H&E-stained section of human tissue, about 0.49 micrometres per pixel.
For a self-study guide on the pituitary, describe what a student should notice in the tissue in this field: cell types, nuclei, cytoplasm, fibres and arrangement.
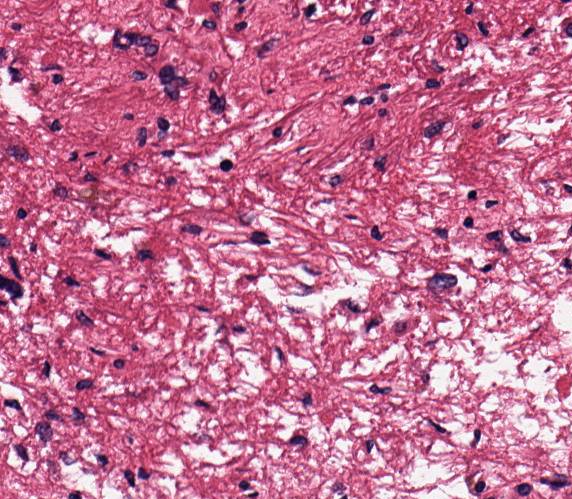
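It's a loose meshwork of fine pink fibrils with scattered nuclei, no glands, no epithelial lining. Most nuclei are small, dark, round to oval; a few near top left are larger, irregular and darker. Cell borders can't be seen; nuclei lie in the continuous fibrillary pink.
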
